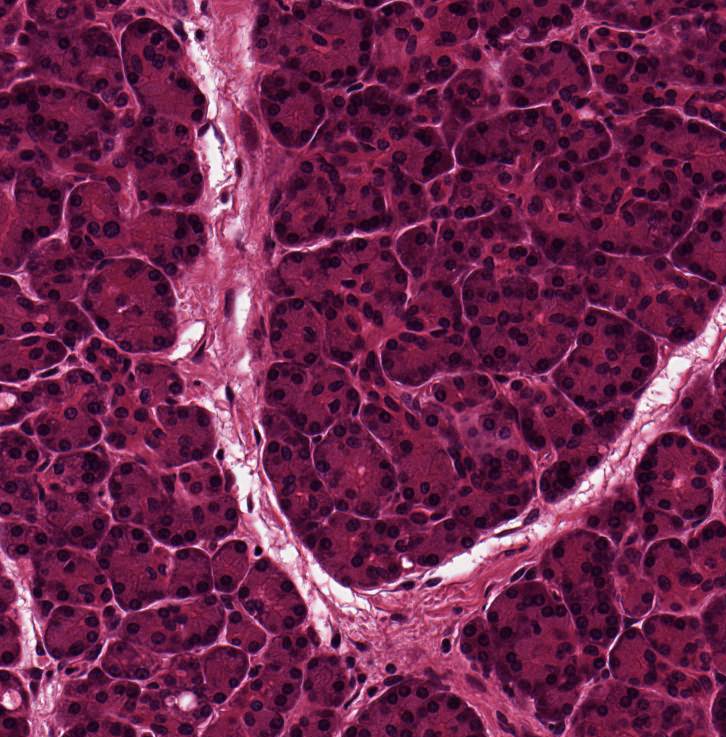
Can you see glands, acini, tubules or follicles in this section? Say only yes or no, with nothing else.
Yes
